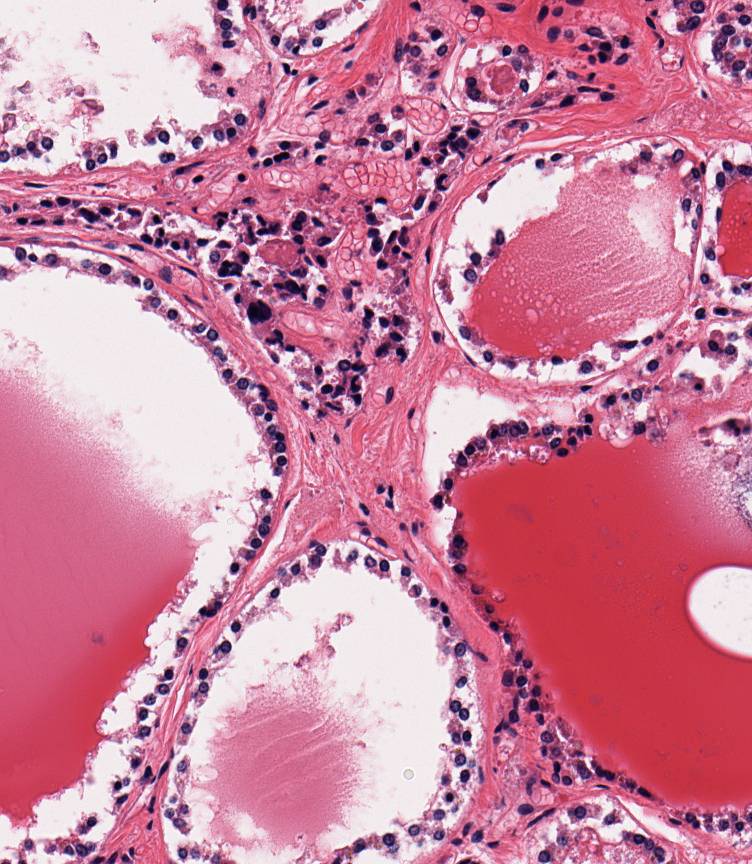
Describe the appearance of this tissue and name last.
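Spaces each lined by a single layer of low cuboidal to flattened cells; nuclei small, round, dark. Upper centre, between spaces: cluster of cells with pale bubbly cytoplasm. Fat cells: none in field. Right edge: large oval clear hole within the pink material. Name: thyroid.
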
